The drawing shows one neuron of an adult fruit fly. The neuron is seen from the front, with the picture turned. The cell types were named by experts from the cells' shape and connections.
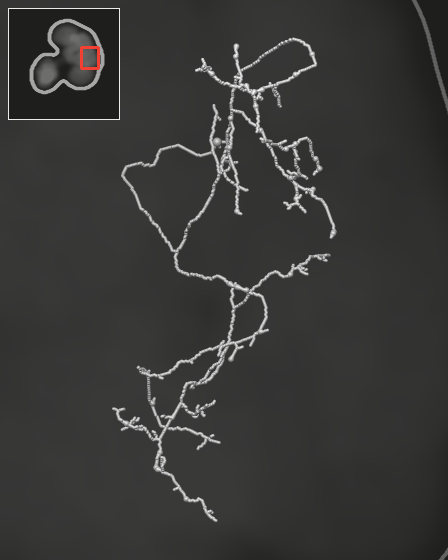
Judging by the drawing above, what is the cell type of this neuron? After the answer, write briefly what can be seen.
Its cell type is SMP326. Its broad class is central-brain intrinsic neuron. Its cell body lies at the top of the picture. The picture shows dozens of branch ends.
